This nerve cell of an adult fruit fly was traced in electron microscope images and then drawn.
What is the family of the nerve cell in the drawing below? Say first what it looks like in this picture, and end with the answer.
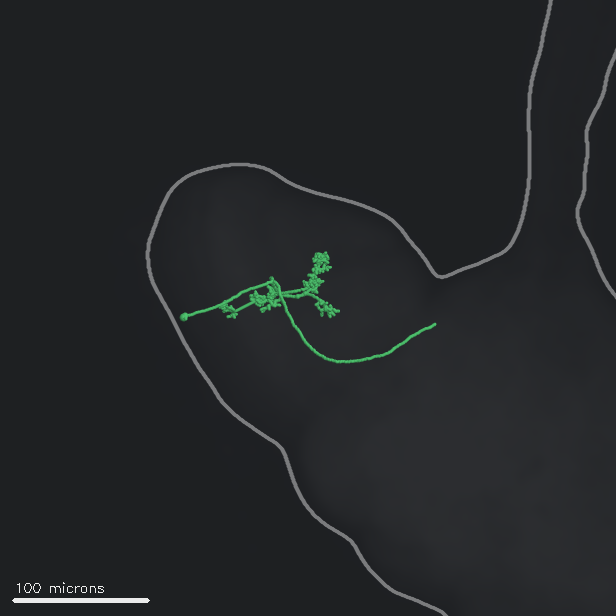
It lies in the brain. From left to right in the picture it spans about 190 microns. This is a visual projection neuron. Its family is TmY.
